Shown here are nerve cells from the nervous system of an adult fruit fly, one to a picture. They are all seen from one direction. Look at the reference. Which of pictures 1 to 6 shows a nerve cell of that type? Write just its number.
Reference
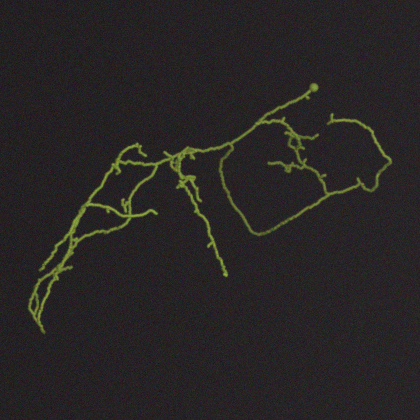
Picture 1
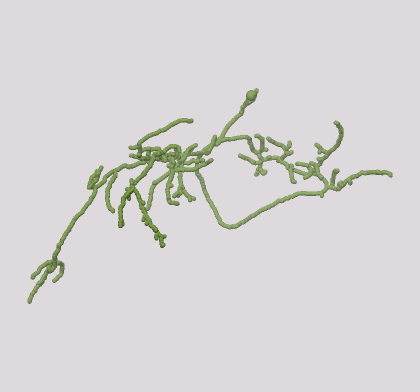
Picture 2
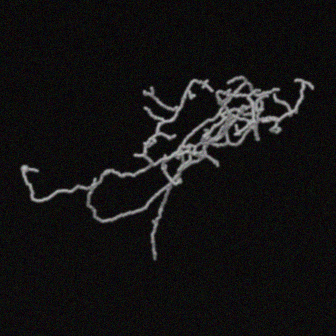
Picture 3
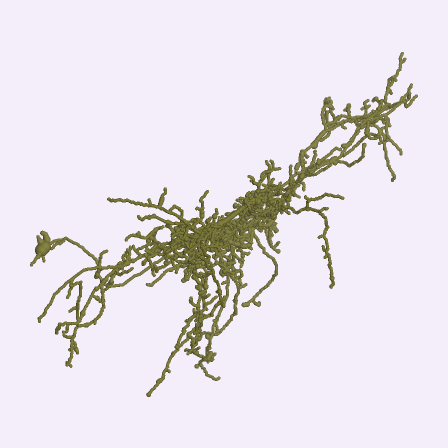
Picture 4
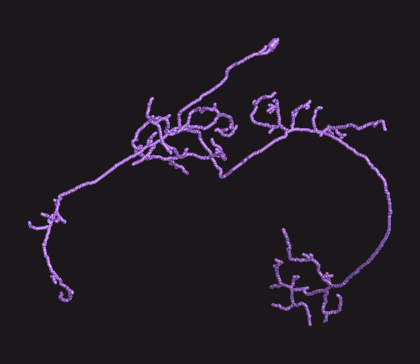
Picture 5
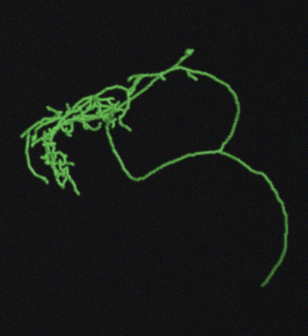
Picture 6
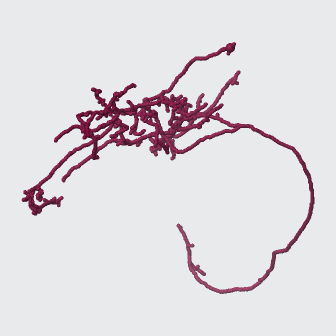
1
